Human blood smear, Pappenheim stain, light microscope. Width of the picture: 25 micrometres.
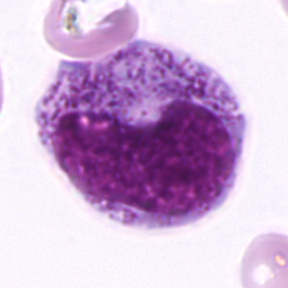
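Myelocyte, about 18 by 16 micrometres. Nucleus bean-shaped, indented on its upper side, filling the lower part of the cell. Cytoplasm crowded with small purple granules; a pale, nearly granule-free area in the notch of the nucleus.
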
